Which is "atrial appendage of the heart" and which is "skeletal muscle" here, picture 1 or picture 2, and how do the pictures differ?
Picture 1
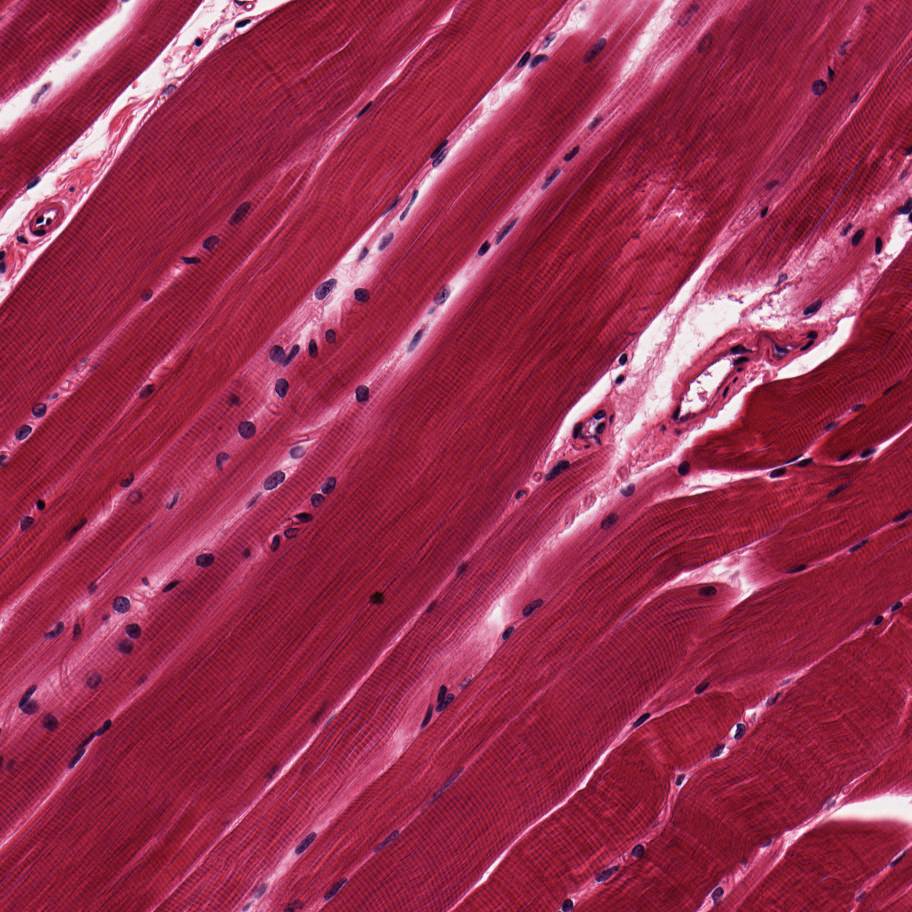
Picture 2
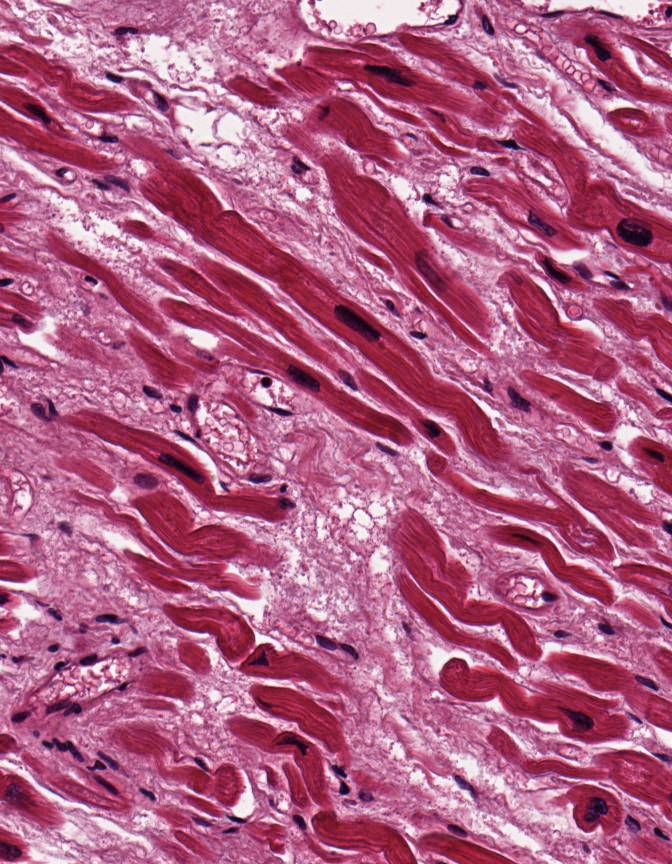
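In picture 1 the tissue is skeletal muscle; picture 2 is the atrial appendage of the heart. Fibres in picture 1 run side by side without branching, whereas in picture 2 some branch and join neighbouring fibres, and many follow a wavy course. Nuclei differ in position: flattened and dark at the fibre edges in picture 1, central within the fibres in picture 2. Picture 1 also shows fine cross-striations across the fibre width, with cytoplasm stained a deep pink-red with eosin. In picture 2, small dark elongated nuclei lie singly in the stroma between the fibres.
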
